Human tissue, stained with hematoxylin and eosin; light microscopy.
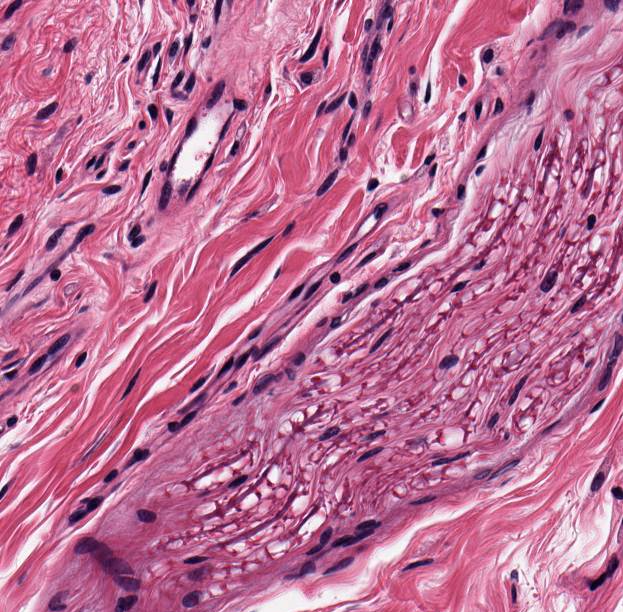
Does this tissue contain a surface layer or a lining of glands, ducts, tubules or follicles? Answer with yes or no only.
No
